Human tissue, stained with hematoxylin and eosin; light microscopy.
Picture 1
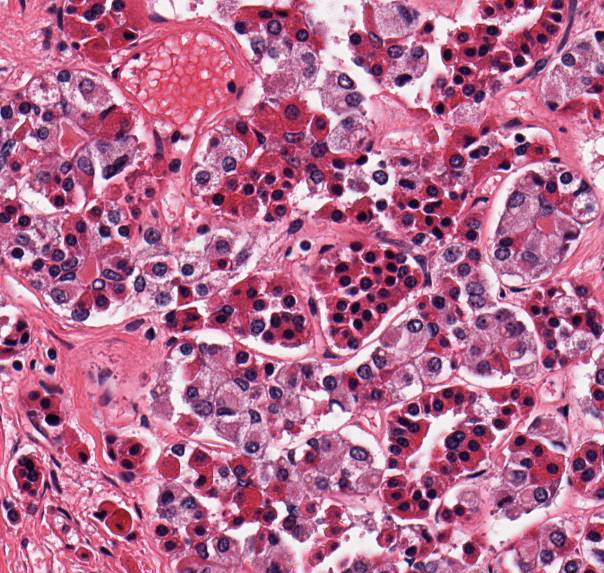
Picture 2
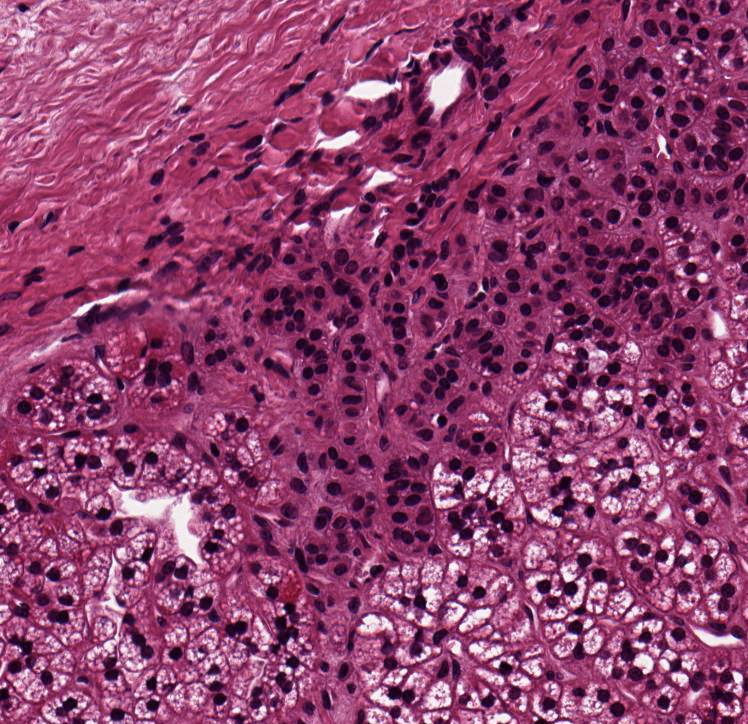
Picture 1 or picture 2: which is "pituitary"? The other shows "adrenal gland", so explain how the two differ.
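Step one settles the names: pituitary for picture 1, adrenal gland for picture 2. Arrangement in picture 1: cells lie in small rounded nests and cords throughout, separated by thin pink fibrous septa, with narrow white clefts between many nests and their septa that look like retraction. Cell types in picture 1: cells with intensely red, eosinophilic cytoplasm and cells with pale grey-purple cytoplasm share the same nests. Layout in picture 2: a dense pink fibrous band in the upper left, its wavy collagen fibres running diagonally with scattered thin elongated dark nuclei, then crowded cells with scant pink cytoplasm and round dark nuclei through the centre, then cells with pale, finely vacuolated cytoplasm filling the lower part.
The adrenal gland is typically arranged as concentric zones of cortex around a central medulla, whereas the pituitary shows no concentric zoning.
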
